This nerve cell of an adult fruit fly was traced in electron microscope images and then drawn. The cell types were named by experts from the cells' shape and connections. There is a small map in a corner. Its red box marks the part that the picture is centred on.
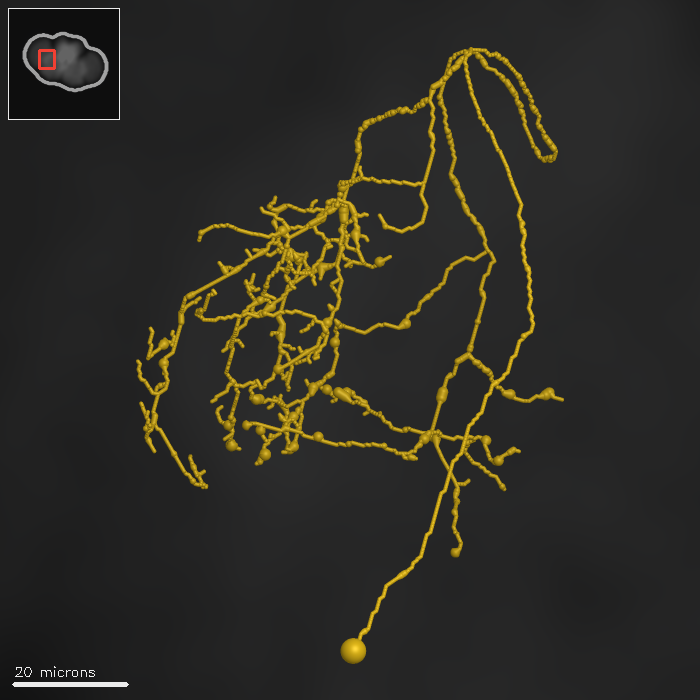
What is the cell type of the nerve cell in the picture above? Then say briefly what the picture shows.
Its cell type is AVLP559. This is a central-brain intrinsic neuron. The cell body is at the bottom of the picture. By the scale bar it is about 110 microns tall in this view. Dozens of branch ends can be seen.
